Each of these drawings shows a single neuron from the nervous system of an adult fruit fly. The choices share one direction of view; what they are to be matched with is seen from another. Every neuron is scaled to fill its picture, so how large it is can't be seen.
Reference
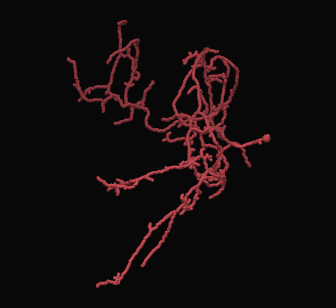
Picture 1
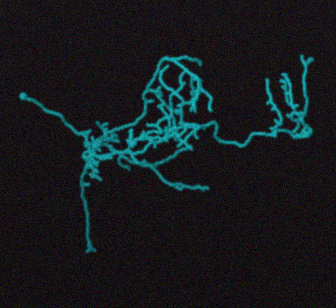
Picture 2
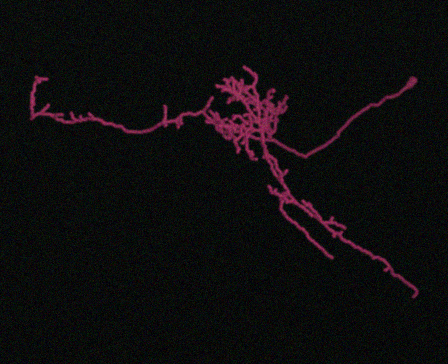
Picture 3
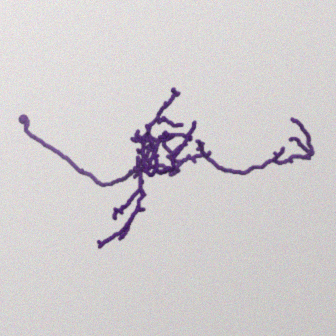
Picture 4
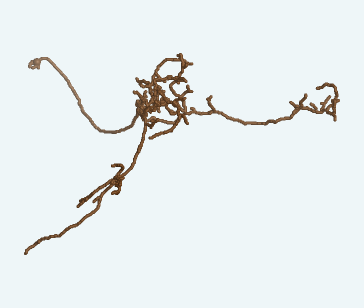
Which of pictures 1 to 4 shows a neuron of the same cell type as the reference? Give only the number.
1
